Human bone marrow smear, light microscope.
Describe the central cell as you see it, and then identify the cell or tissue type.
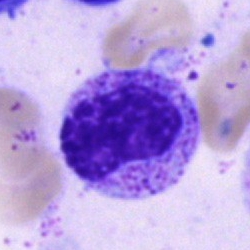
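Most of the cell is taken up by a nucleus set off-centre toward the upper left. The widest rim of cytoplasm lies below and to the right of the nucleus. Many purple granules fill that cytoplasm. This is a metamyelocyte.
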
